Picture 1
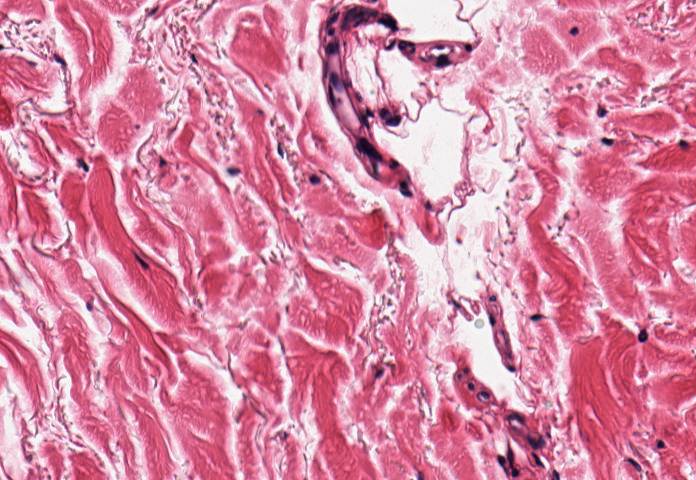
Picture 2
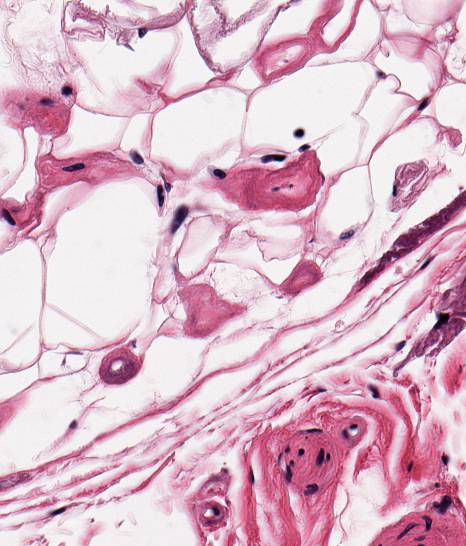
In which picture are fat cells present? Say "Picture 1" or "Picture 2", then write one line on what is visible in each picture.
Picture 2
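In picture 1: No fat cells are present anywhere in the field.
In picture 2: Most of the upper and left field is taken up by large, empty, polygonal fat cells separated by thin pink membranes.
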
